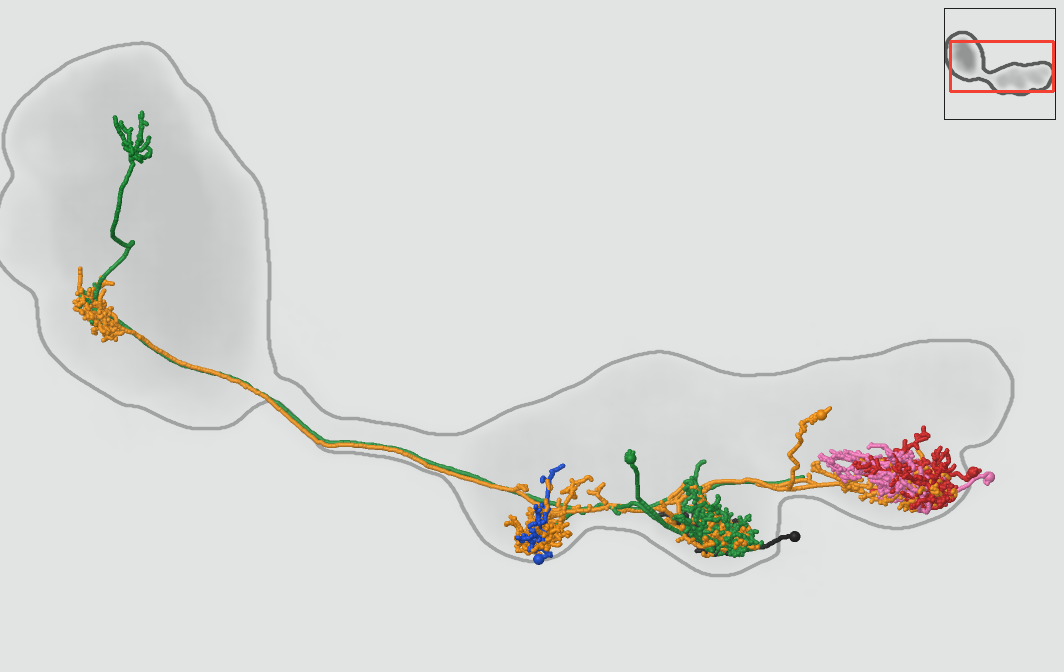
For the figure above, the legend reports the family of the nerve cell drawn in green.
hemilineage 17A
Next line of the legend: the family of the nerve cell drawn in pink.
hemilineage 01B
